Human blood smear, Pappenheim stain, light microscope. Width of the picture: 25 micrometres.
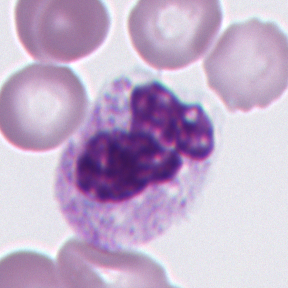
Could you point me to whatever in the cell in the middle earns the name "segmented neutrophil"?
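Several lobes make up the nucleus: a larger one at lower left and smaller ones at upper right.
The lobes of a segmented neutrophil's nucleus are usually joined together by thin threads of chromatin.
A nucleus divided into lobes therefore goes with the name segmented neutrophil. The chromatin is dark purple and coarsely clumped. Fine lilac-violet granules lie evenly scattered through the cytoplasm and do not obscure the nucleus.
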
